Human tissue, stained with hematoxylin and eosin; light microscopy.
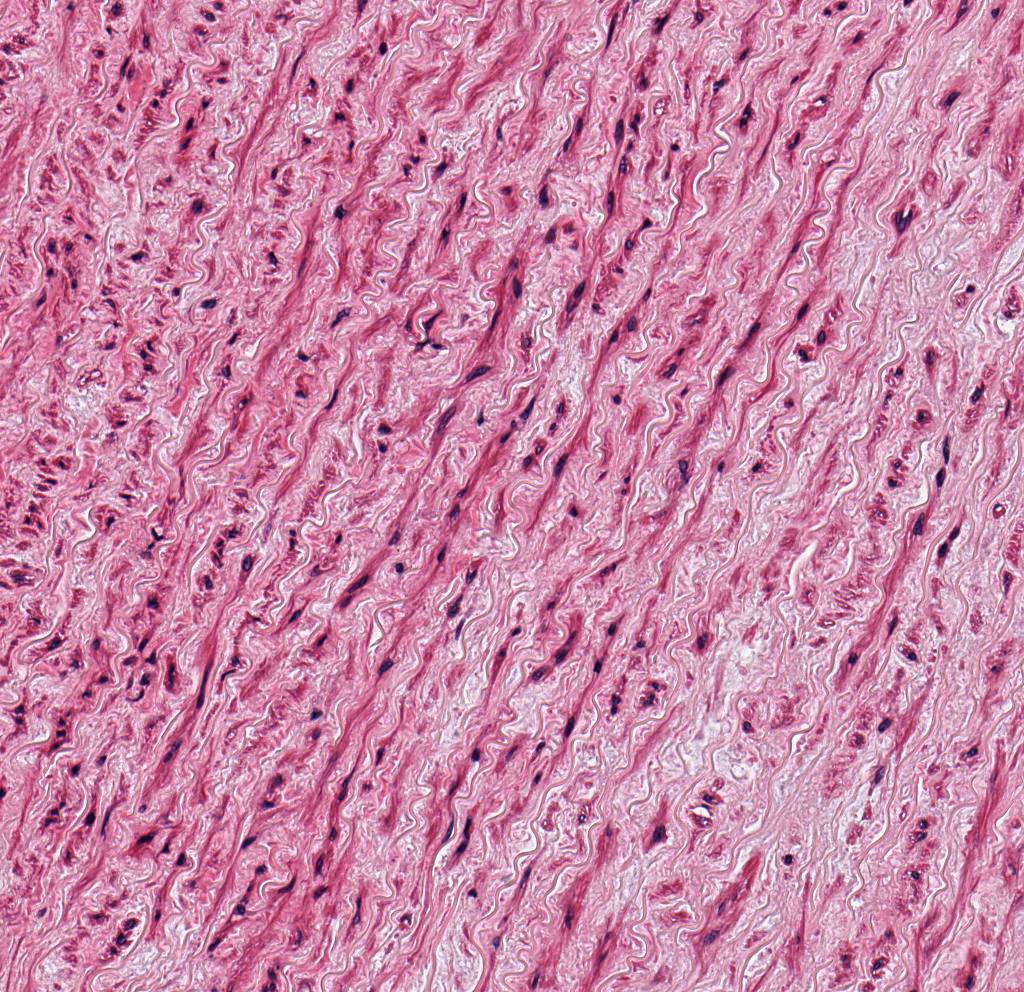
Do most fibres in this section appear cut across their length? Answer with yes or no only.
No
